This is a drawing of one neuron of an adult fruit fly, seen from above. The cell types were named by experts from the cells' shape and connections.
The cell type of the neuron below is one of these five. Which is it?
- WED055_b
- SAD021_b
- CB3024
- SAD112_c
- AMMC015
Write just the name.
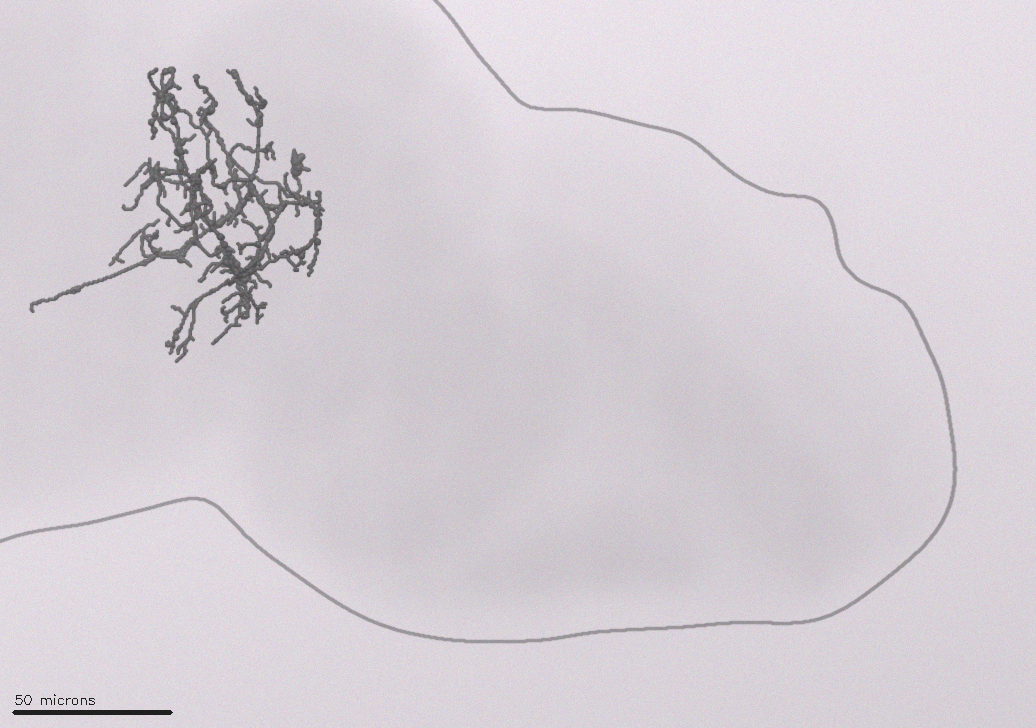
CB3024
